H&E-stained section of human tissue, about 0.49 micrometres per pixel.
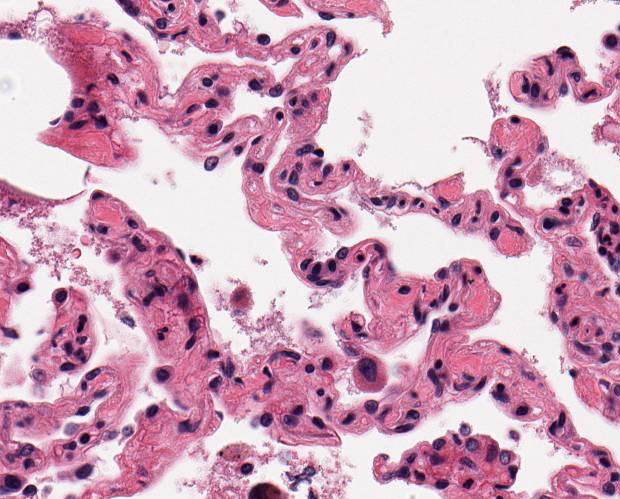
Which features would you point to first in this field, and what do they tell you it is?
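Alveolus is the main structure: thin, branching, wavy strands of tissue between large open spaces.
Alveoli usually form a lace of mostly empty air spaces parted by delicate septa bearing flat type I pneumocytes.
The strands carry small, dark, round to oval nuclei, many at their surfaces, which flattened cells cover rather than tall columnar ones.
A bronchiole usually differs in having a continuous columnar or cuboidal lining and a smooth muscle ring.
No glands or muscle bundles are seen.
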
